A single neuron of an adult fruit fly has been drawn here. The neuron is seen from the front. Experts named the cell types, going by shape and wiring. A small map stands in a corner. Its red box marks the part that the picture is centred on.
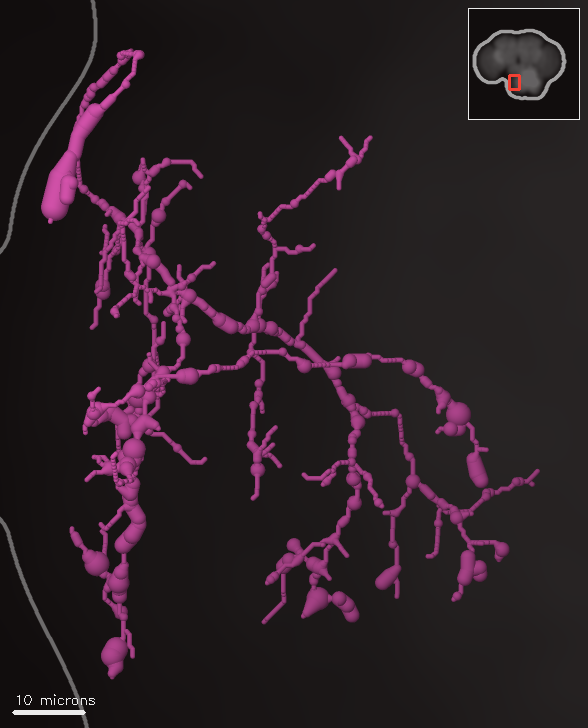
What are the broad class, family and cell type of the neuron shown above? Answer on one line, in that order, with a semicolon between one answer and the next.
nerve-cord intrinsic neuron; hemilineage 19A; IN19A096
